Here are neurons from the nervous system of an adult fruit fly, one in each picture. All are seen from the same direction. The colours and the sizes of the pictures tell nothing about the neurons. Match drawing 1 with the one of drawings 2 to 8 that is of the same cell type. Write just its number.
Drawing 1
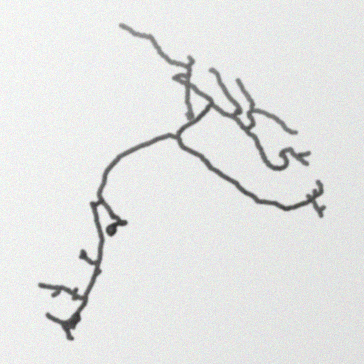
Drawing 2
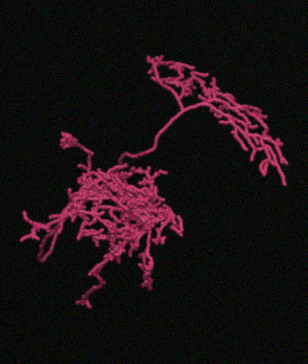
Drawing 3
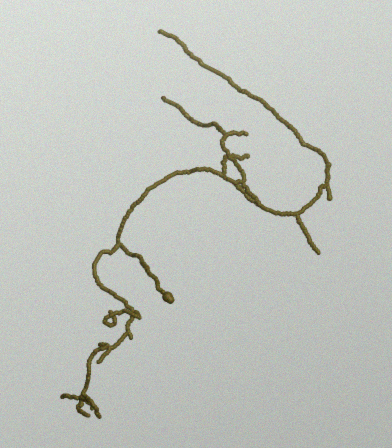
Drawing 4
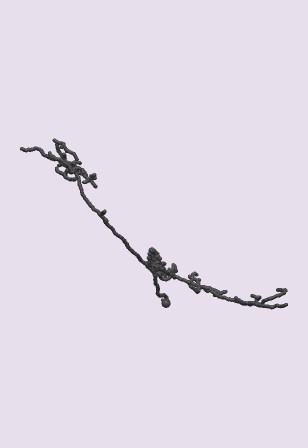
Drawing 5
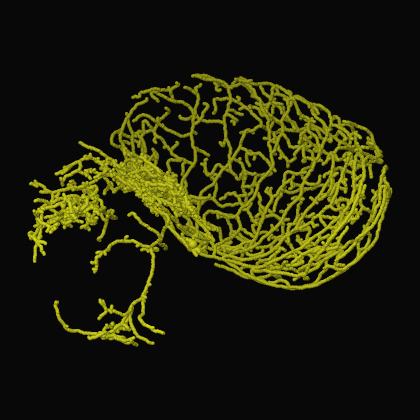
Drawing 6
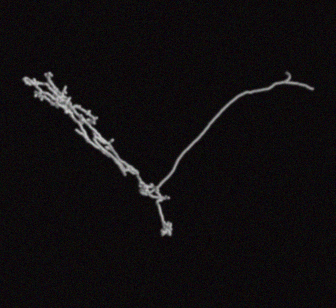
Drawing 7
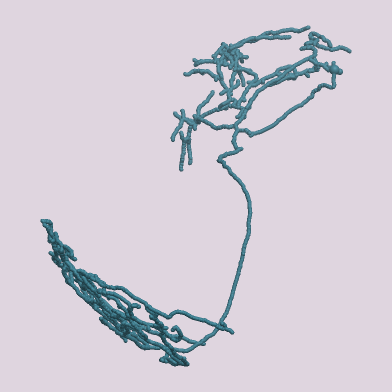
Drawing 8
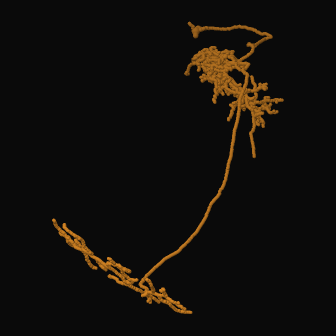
3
